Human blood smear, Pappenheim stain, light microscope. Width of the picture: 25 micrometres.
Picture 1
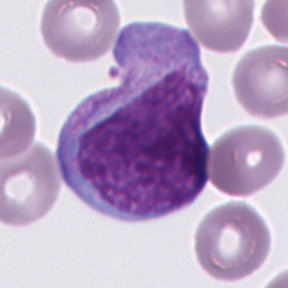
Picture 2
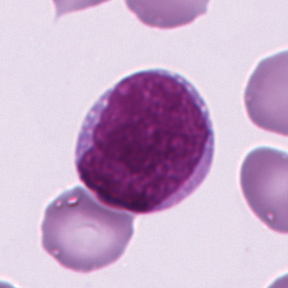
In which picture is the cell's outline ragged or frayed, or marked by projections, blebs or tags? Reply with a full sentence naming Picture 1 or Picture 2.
The rough outline belongs to the cell in picture 1.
